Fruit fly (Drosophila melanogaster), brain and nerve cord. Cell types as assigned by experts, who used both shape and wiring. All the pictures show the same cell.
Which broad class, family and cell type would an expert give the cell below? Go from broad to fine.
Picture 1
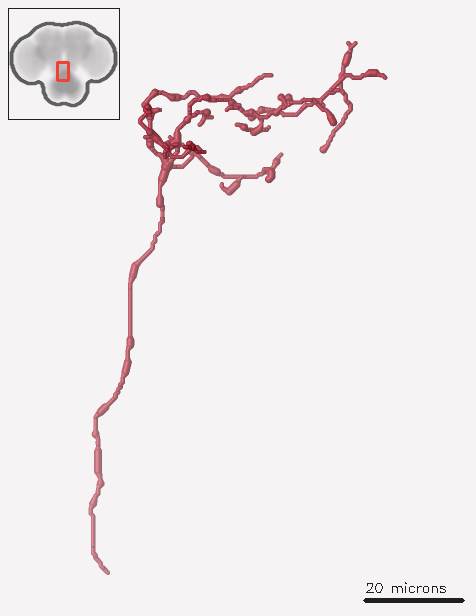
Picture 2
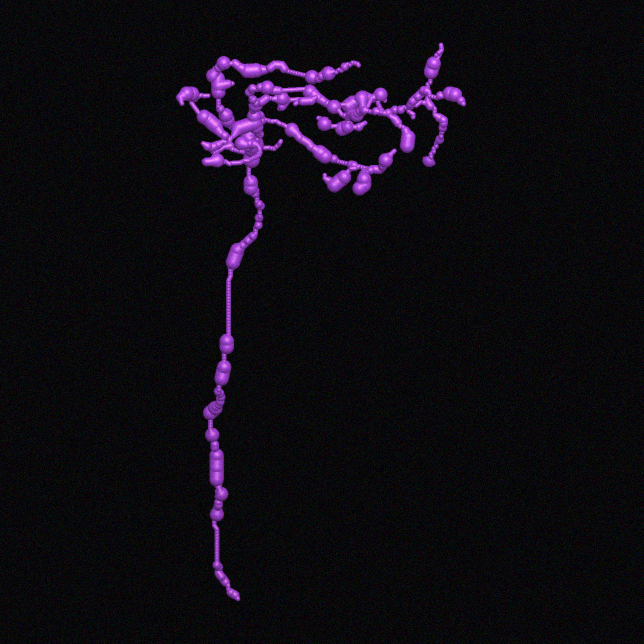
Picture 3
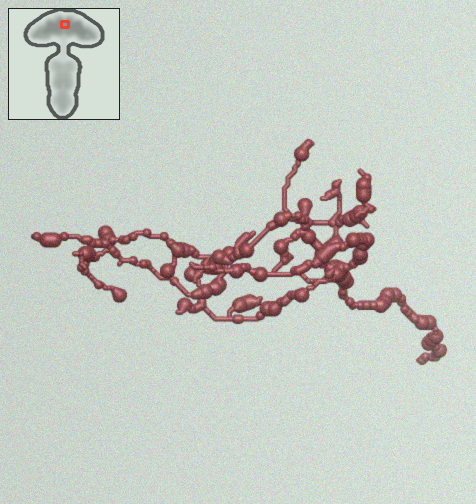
sensory neuron entering the brain; class gustatory; LB1b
